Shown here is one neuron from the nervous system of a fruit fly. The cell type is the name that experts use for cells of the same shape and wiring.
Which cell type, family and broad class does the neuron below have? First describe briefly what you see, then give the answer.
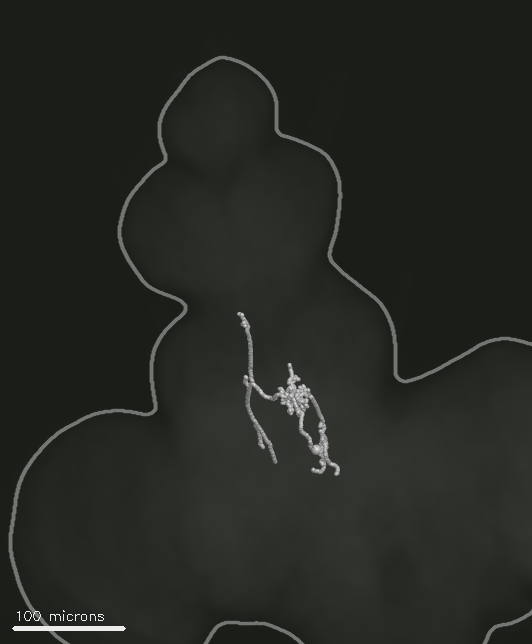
From top to bottom in the picture it spans about 150 microns. In this view it is taller than it is wide. It is of cell type IN10B058. The family is hemilineage 10B. This is a nerve-cord intrinsic neuron.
